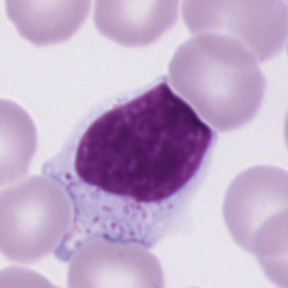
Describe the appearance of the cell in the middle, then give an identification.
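The outline of this cell is irregular, its cytoplasm drawn out into a tapering extension at the lower left. A single rounded-oval nucleus without lobes sits off-centre toward the upper right, so most of the cytoplasm lies on the lower-left side. Scattered small red-purple granules are present in the cytoplasm. This is a large granular lymphocyte.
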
